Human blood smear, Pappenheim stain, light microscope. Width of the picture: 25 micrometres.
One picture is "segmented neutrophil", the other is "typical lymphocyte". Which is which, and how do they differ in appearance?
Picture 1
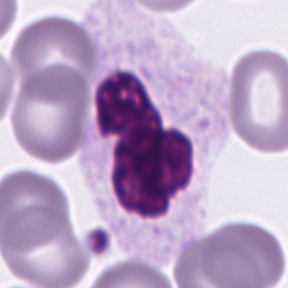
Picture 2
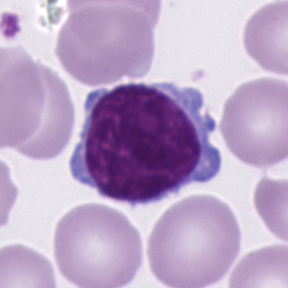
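A typical lymphocyte appears in picture 2, a segmented neutrophil in picture 1. The two differ first in how much of the cell the nucleus takes up. In the segmented neutrophil the cytoplasm is abundant, covering more area than the nucleus, and is pale lilac-grey. In the typical lymphocyte the cytoplasm forms only a narrow rim, and the nucleus fills about 70% of the cell's area.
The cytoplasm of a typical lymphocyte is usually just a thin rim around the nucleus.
The nuclei differ in shape: the segmented neutrophil's is irregular, with several folded lobes and dark purple, coarsely clumped chromatin, whereas the typical lymphocyte's is round in outline, about 10 micrometres across, with no indentation or lobes.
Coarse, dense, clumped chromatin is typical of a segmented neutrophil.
Fine pinkish-purple granules are scattered through the segmented neutrophil's cytoplasm, while none are visible in the typical lymphocyte.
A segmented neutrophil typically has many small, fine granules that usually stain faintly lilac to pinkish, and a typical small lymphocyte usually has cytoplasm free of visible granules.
Neither outline is round: the segmented neutrophil's is irregular and somewhat angular, and the typical lymphocyte's edge is irregular and knobby, with small blunt cytoplasmic bulges projecting from the margin on several sides. The typical lymphocyte measures about 13 by 11 micrometres and lies in a gap among red cells without overlapping any of them.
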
